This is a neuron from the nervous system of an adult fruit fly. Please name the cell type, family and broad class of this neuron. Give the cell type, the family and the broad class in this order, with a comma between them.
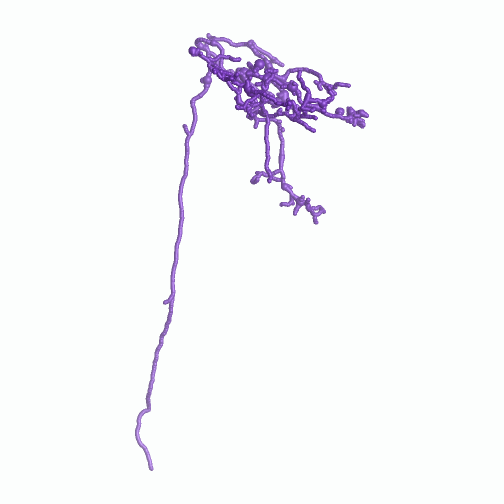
Cm2, Cm, optic-lobe intrinsic neuron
